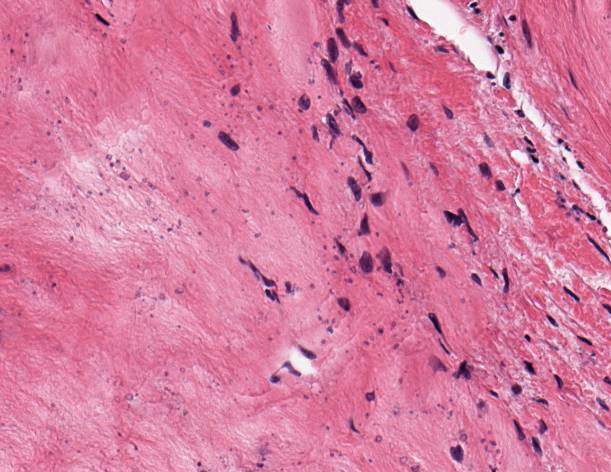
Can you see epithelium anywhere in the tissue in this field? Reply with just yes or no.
No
